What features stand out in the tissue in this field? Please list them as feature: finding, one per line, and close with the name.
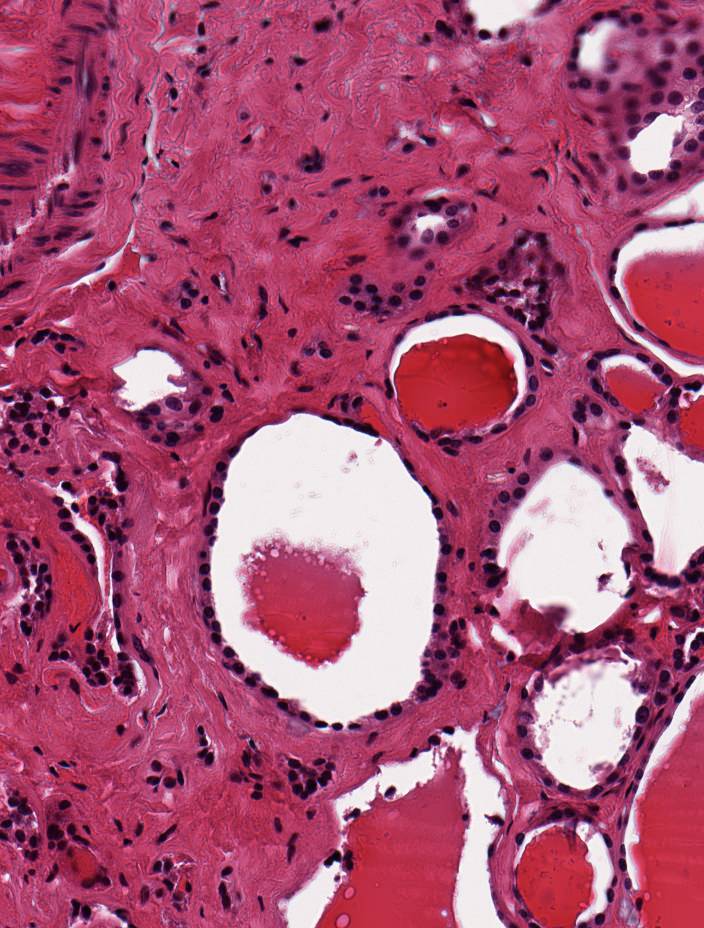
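Lining: single layer of flattened to low cuboidal cells
Nuclei: dark, round to oval
Contents: homogeneous, deep red eosinophilic material in many of the spaces
Retraction: in several spaces, a clear crescent-shaped gap where the red content has shrunk from the lining
Fat cells: none anywhere in the field
Name: thyroid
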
